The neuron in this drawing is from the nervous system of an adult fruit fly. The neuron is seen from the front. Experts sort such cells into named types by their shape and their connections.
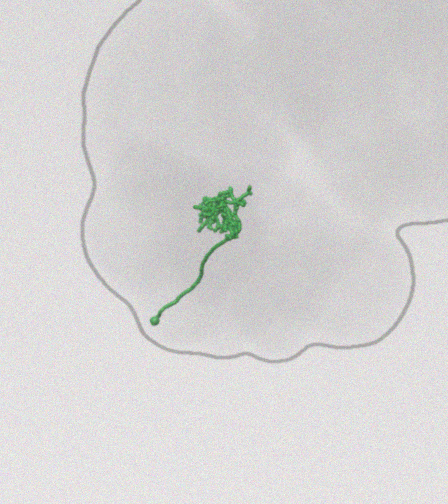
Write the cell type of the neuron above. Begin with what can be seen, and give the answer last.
In this view it is taller than it is wide. It is a nerve-cord intrinsic neuron. It is of cell type IN12A054.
